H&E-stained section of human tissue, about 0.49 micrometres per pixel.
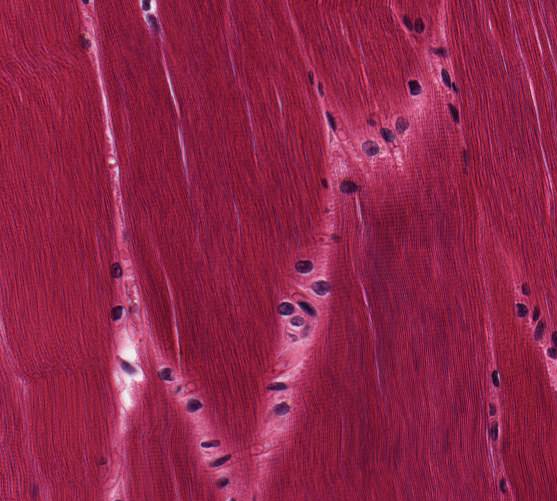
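Skeletal muscle. Long, broad, deep pink fibres fill the field, running roughly top to bottom. Small, dark purple, oval to flattened nuclei sit at fibre edges along the narrow clefts, not centrally. A thin, pale, V-shaped connective tissue strip with clustered nuclei descends through the centre.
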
